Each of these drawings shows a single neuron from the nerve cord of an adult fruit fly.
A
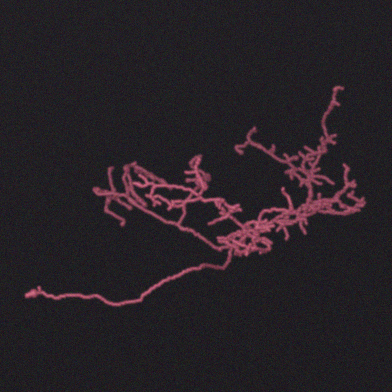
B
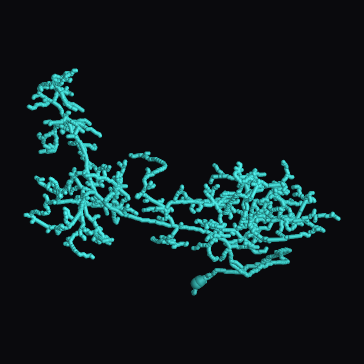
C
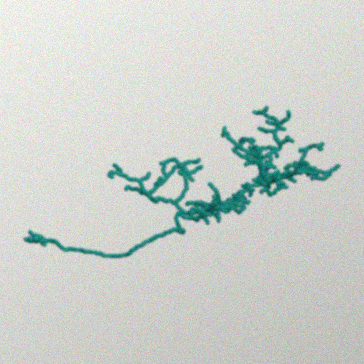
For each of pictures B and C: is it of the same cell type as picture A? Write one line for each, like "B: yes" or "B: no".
B: no
C: yes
